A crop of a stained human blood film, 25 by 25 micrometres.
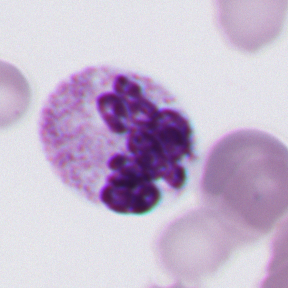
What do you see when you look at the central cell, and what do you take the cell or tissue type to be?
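See how the nucleus has broken into more than five separate lobes, all gathered in the right half of the cell? The chromatin's dense and dark purple, and fine pinkish-violet granules fill the cytoplasm. So that's a segmented neutrophil.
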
